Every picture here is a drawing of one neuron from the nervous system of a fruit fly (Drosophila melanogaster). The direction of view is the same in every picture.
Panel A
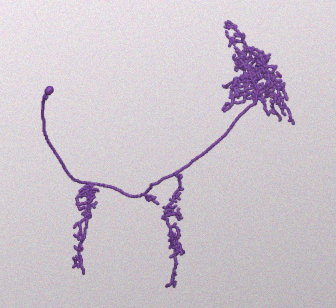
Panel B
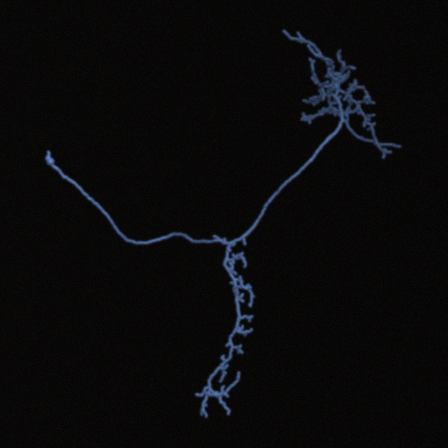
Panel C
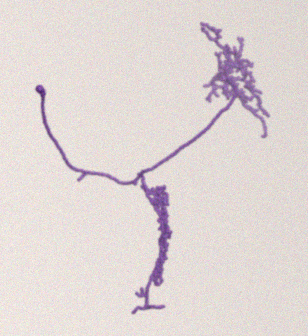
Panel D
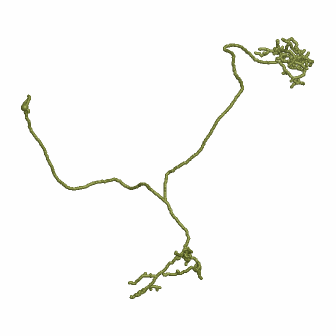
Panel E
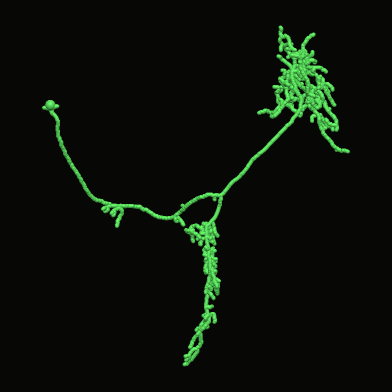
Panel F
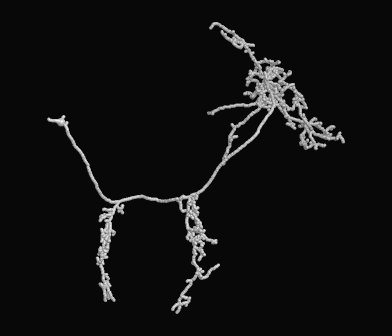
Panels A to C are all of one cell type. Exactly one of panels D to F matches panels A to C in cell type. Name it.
E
